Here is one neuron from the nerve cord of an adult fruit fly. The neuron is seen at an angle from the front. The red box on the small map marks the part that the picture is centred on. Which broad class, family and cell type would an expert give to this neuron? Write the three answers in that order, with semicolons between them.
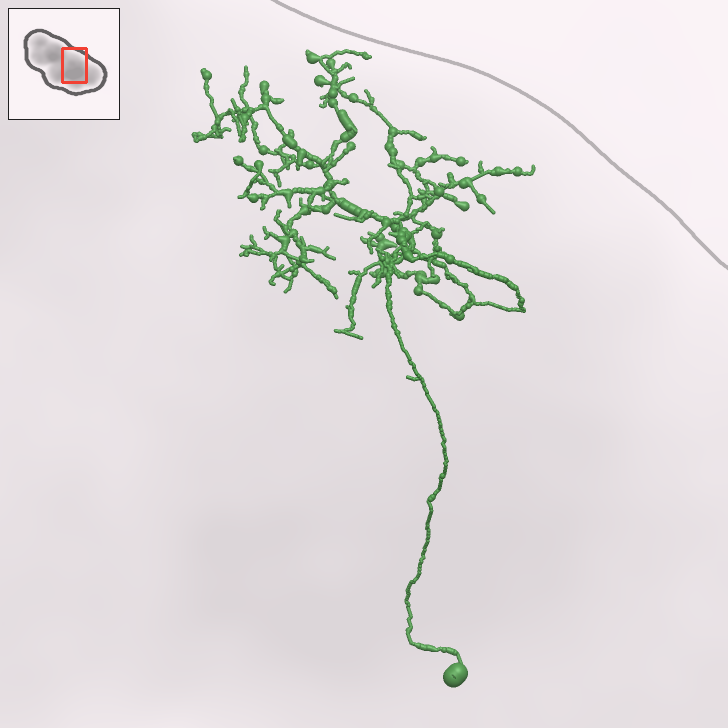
nerve-cord intrinsic neuron; hemilineage 02A; IN02A043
